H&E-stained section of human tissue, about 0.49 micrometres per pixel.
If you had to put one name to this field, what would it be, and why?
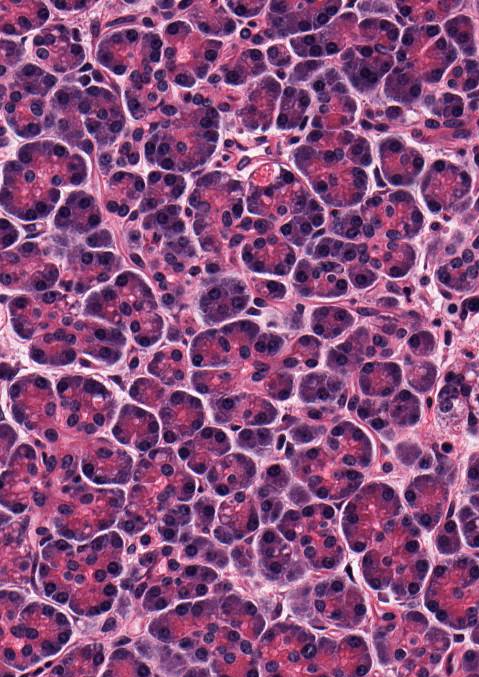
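This is exocrine pancreas, taken through point by point. One: closely packed, rounded acini of epithelial cells fill the whole field. Two: the round nuclei sit at the base of each cell, near the outer edge of the acinus. Three: cytoplasm at the cell base is deep purple, while toward each acinus's centre it is pink and granular.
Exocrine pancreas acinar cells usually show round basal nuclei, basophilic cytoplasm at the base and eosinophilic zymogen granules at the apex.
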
